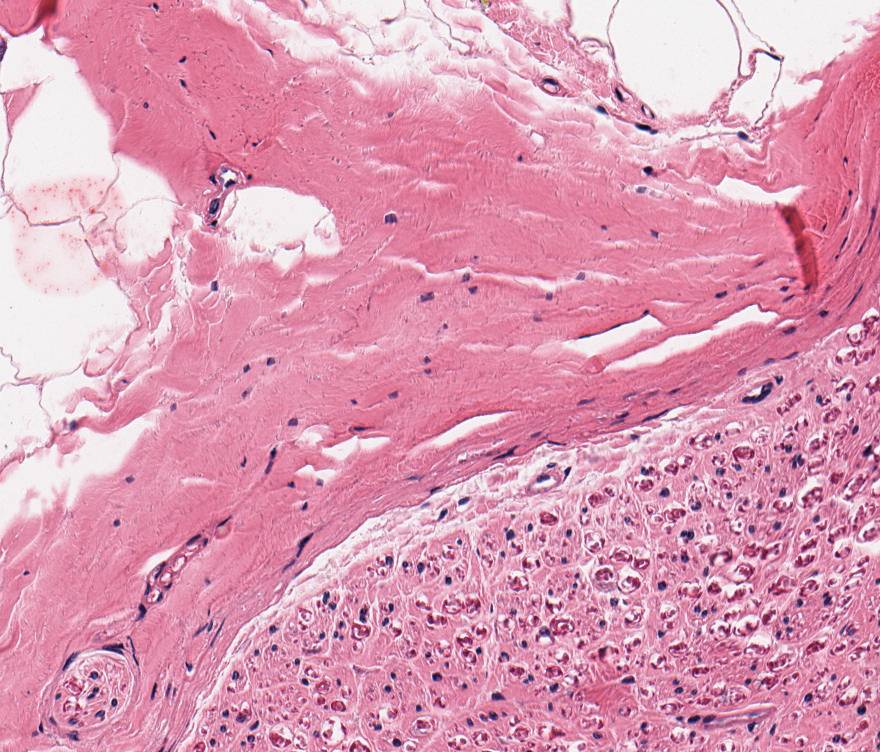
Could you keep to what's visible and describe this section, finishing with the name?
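Upper and left field: dense pink collagenous tissue. Collagen bundles in wavy sheets, mostly diagonal, lower left to upper right. Nuclei there sparse, small, dark, mostly elongated. Lower right: bundle of closely packed small round profiles, myelinated nerve fibres cut across, each a small pink central dot inside a pale ring. Tibial nerve.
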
